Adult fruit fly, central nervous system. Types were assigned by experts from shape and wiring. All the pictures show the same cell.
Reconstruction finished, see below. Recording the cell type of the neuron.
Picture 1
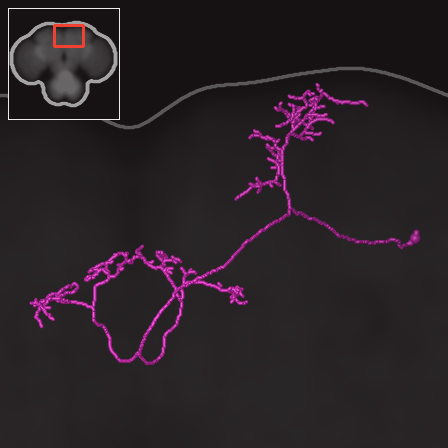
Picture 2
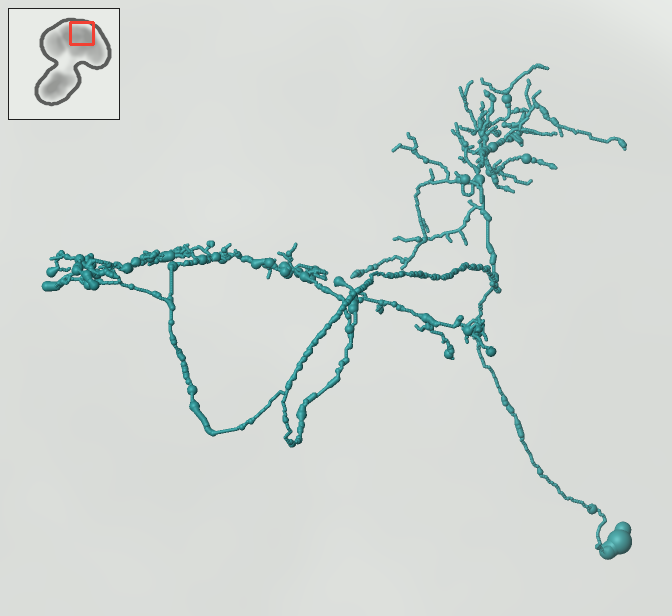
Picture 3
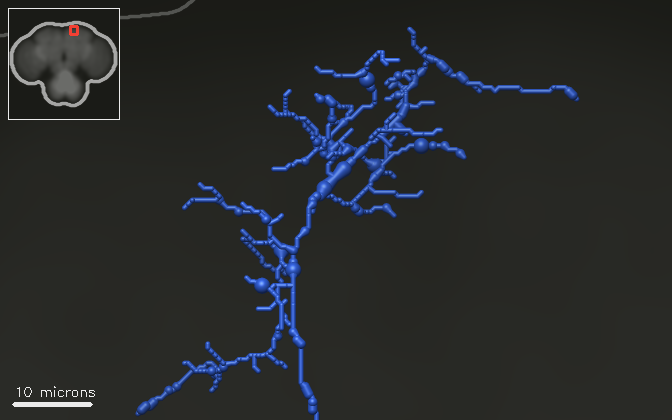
FB8A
